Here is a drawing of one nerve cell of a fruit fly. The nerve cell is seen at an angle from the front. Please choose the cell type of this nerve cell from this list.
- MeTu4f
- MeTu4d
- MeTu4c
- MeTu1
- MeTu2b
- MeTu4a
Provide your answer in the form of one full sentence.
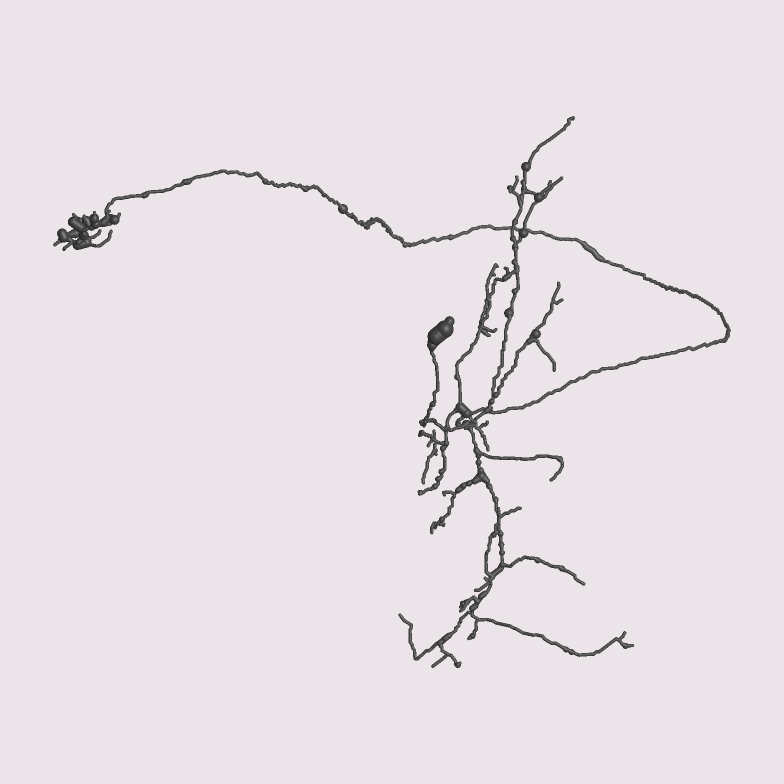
The nerve cell here falls under cell type MeTu2b.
